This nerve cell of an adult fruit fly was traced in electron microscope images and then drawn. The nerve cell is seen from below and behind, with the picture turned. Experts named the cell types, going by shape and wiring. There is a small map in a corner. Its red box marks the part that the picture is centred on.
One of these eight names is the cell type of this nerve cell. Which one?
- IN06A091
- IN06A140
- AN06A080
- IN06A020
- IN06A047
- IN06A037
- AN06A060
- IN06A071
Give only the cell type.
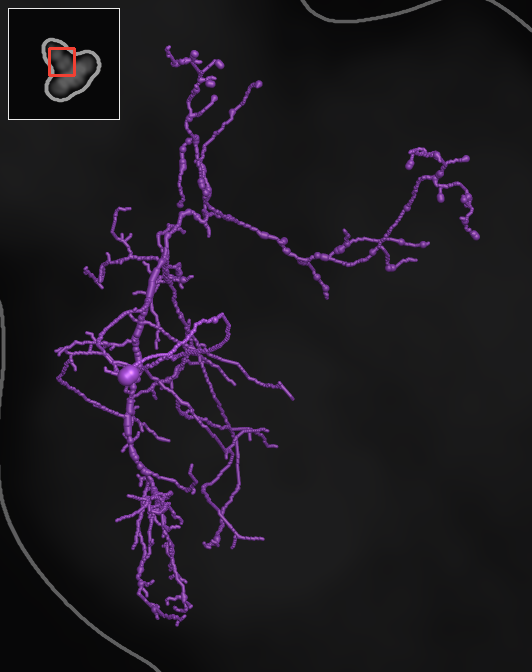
IN06A037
